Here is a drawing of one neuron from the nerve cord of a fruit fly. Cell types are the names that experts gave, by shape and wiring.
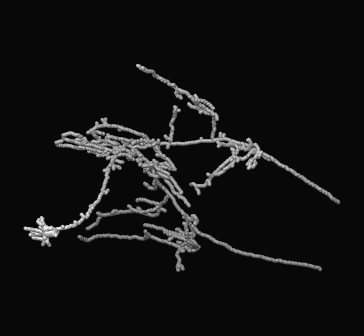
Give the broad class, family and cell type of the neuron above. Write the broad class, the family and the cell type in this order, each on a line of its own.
efferent neuron of the nerve cord
hemilineage 00B
EA00B022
